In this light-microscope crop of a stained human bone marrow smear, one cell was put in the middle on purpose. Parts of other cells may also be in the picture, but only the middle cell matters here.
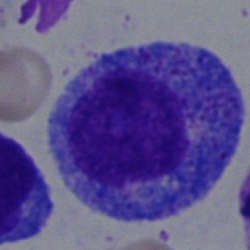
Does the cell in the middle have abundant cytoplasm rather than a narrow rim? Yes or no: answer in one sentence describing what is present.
Yes, abundant cytoplasm encircles the nucleus of the cell.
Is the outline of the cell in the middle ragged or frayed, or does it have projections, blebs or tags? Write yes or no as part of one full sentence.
No, the cell does not have a rough edge, as its outline is smooth.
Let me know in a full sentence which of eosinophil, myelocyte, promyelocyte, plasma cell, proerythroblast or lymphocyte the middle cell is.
Within this crop, a promyelocyte occupies the central position.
